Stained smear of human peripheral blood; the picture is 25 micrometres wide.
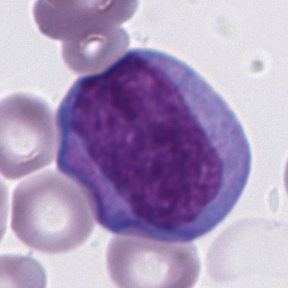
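Promyelocyte, the central cell of the stained peripheral blood smear, about 17 micrometres across, its border smooth and, as far as I can make out, without surface projections. The long axis of the nucleus runs from upper left to lower right. I see no granules in the cytoplasm, and no vacuoles either.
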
